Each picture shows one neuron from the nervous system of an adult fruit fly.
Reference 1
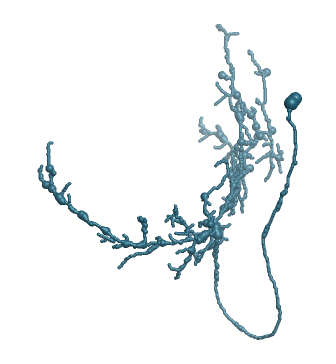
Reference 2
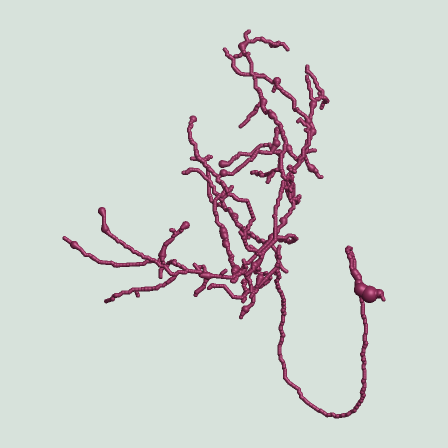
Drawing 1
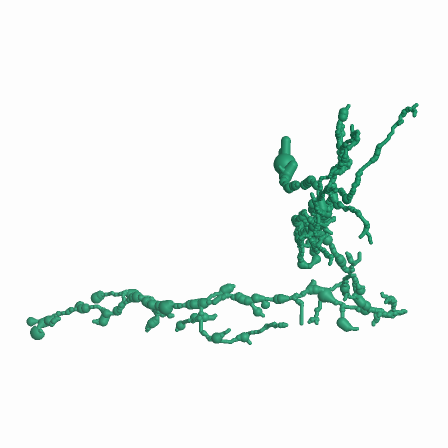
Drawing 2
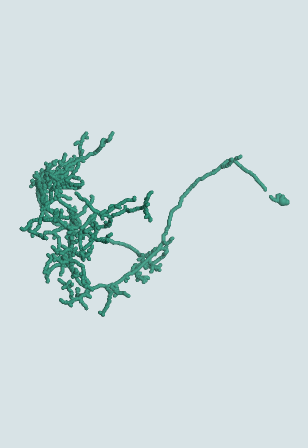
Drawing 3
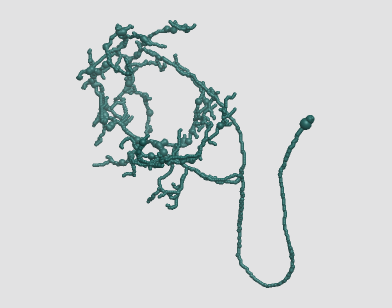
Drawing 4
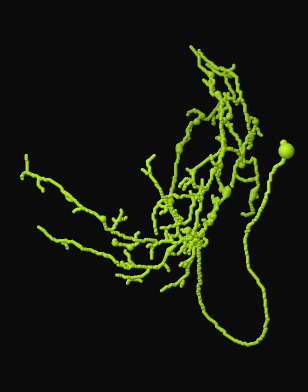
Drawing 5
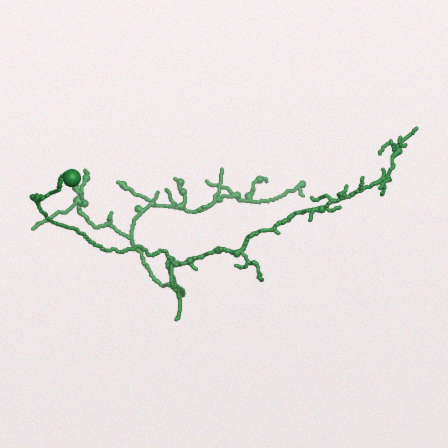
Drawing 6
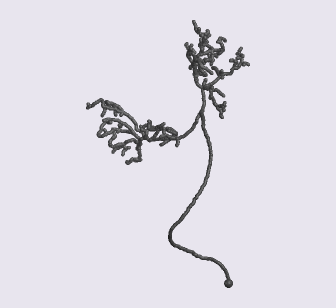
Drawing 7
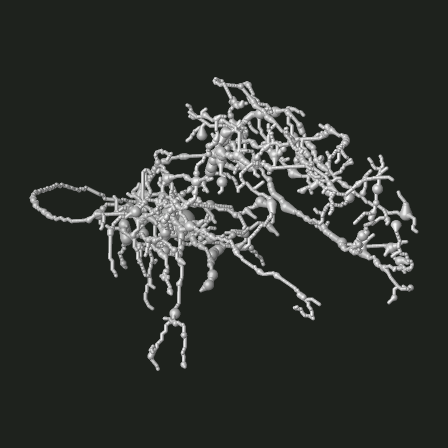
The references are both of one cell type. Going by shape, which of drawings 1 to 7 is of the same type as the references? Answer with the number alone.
4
